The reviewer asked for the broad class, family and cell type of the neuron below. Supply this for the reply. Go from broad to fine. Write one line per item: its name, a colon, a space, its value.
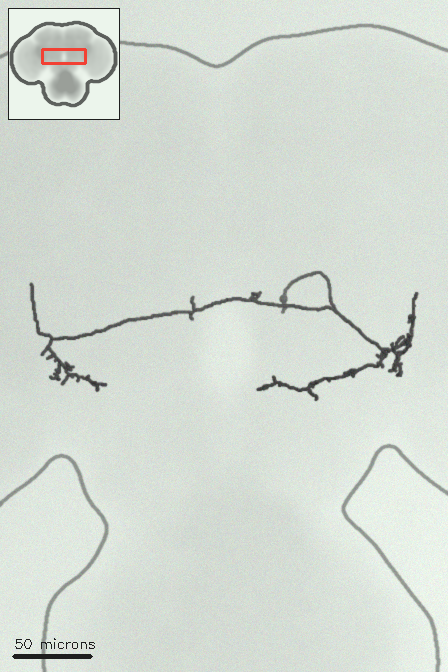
broad class: central-brain intrinsic neuron
family: hemilineage DM4_ventral
cell type: WED143_b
